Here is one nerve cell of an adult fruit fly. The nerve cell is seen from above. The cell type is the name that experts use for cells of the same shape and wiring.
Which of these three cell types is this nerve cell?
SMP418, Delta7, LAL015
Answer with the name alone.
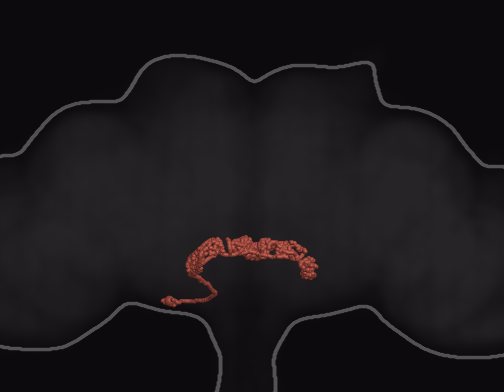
Delta7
